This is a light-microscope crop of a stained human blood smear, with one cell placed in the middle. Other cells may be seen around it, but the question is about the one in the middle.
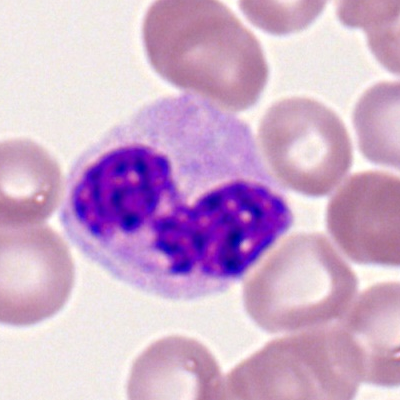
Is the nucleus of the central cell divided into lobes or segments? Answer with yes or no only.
Yes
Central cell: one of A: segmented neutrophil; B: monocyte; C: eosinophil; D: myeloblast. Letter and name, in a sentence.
Of the options given, A is correct, the central cell being a segmented neutrophil.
